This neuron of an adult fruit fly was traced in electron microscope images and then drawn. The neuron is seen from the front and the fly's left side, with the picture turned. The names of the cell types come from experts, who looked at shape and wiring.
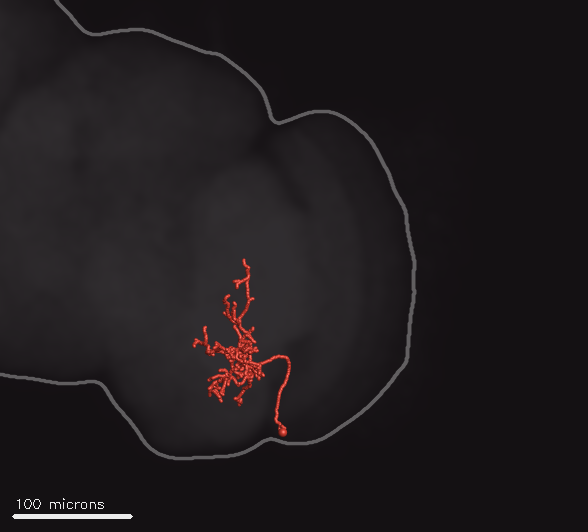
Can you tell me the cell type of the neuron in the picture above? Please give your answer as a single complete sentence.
As a matter of cell type, the neuron is AVLP013.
